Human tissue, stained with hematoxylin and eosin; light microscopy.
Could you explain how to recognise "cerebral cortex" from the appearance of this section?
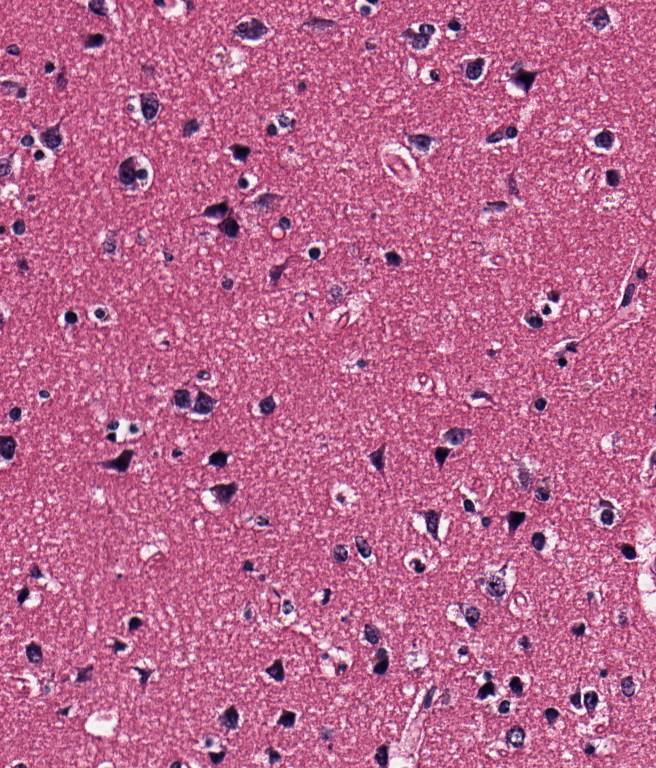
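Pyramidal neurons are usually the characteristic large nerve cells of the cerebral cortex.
So the pyramidal neurons here go with the name; notice, though, that many of them are shrunken and darkly stained, their angular bodies looking almost uniformly dark purple. Around them lies a pink, finely granular neuropil, with cells scattered singly and no glands, epithelium or other organized units. Between the neurons, small round dark nuclei with little visible cytoplasm, consistent with glial cells, are spread evenly. You won't find fat cells anywhere in the field.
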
